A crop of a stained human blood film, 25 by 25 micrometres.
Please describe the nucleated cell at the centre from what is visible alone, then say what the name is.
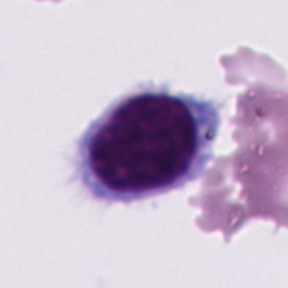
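To begin with, the chromatin stains dark purple and looks fairly dense throughout the nucleus. Next, the cytoplasm makes a narrow pale blue rim around the nucleus, wider on its right side than on its left. Finally, the cell outline is ragged, with fine hair-like projections around its edge. The cell is a hairy cell.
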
